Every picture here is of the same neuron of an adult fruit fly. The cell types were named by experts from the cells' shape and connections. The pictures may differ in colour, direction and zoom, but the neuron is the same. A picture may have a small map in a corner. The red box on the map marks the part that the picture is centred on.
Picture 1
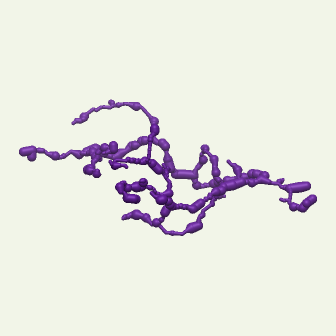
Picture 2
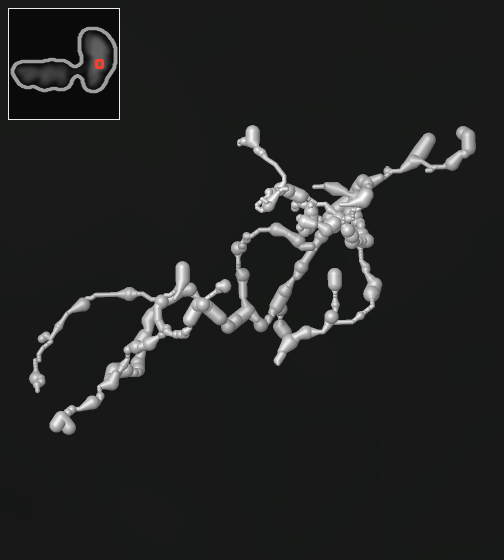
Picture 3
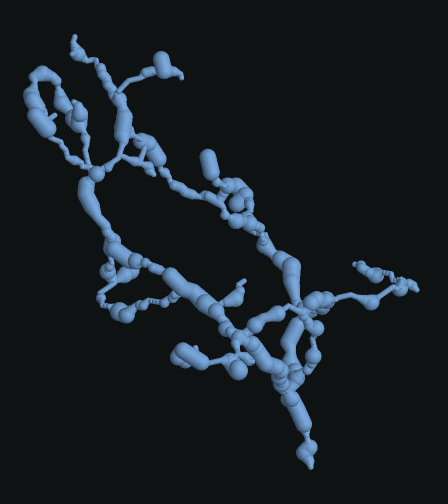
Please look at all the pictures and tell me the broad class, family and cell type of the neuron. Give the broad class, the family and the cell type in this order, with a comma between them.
sensory neuron entering the brain, class mechanosensory, BM_Taste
